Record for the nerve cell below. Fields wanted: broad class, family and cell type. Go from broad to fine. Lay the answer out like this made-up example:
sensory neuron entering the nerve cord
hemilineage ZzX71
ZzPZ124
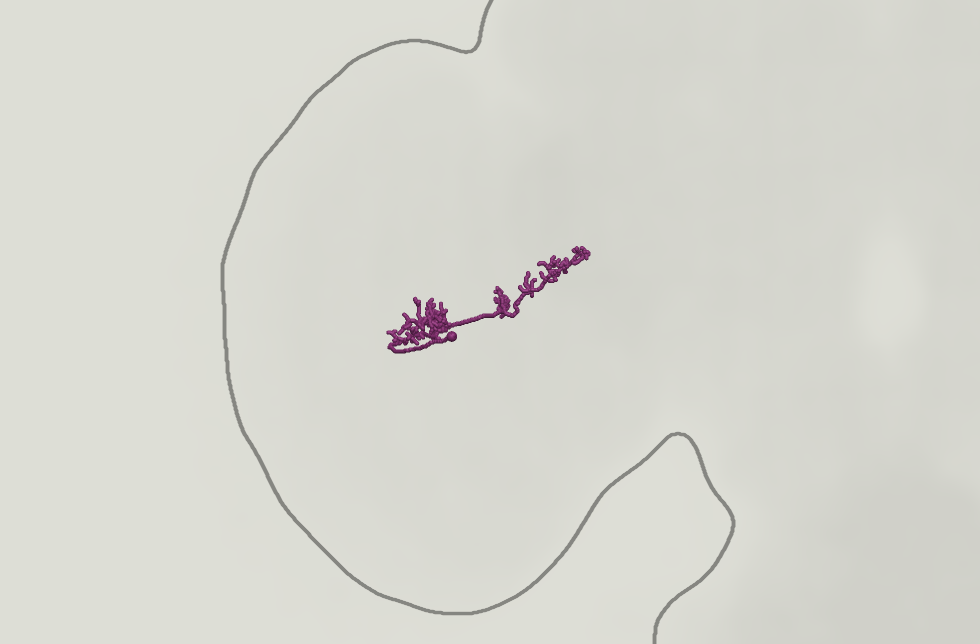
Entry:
optic-lobe intrinsic neuron
TmY
TmY5a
